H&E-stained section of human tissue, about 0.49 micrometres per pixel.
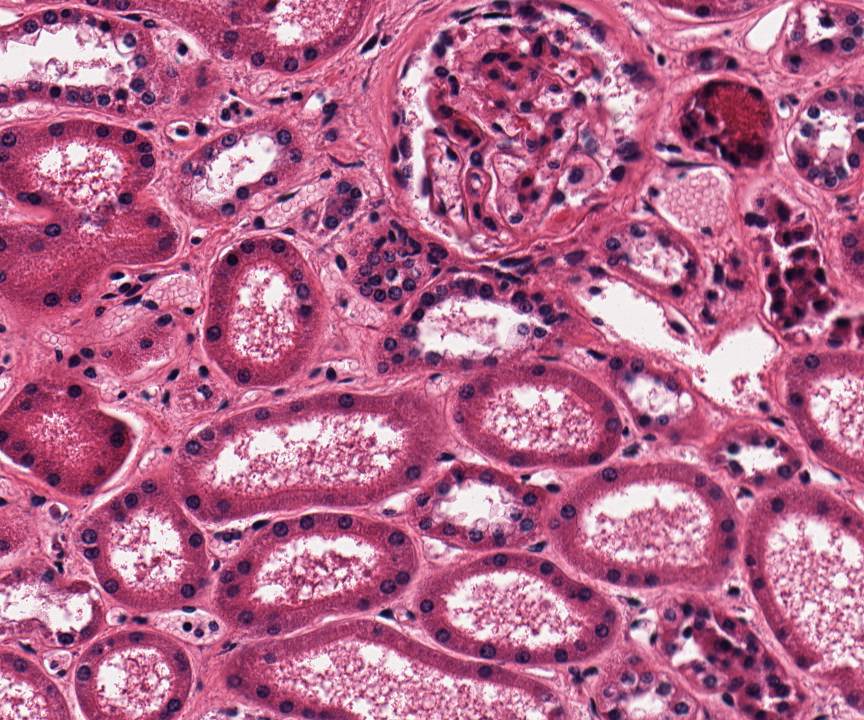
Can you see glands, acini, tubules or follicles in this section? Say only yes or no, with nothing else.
Yes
